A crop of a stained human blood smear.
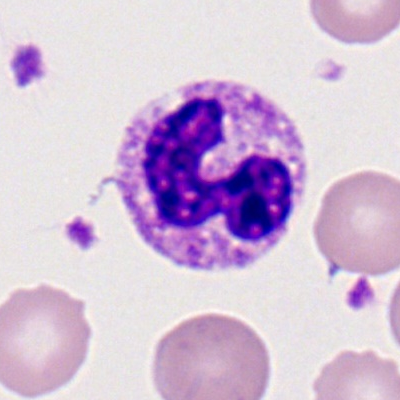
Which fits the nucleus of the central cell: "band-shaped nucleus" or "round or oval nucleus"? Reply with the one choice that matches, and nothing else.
Band-shaped nucleus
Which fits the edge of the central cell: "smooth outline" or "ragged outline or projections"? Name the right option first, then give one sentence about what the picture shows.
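Ragged outline or projections. A thin thread-like strand projects from the left edge of the cell.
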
